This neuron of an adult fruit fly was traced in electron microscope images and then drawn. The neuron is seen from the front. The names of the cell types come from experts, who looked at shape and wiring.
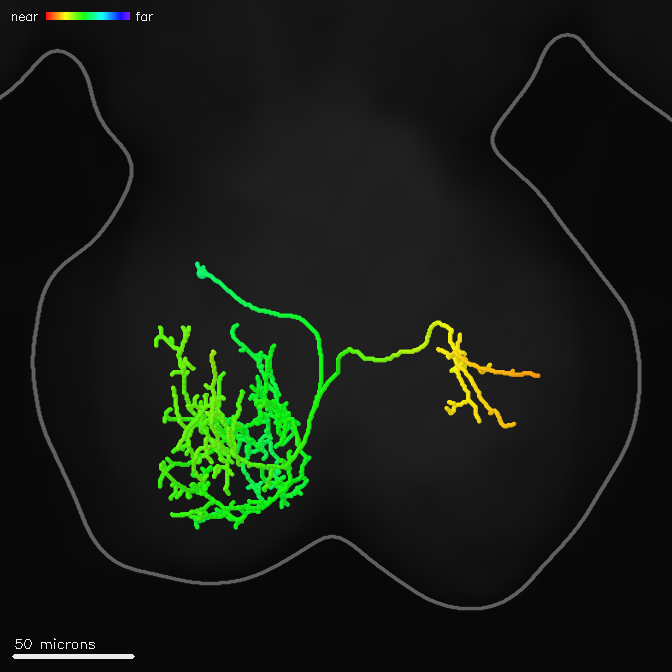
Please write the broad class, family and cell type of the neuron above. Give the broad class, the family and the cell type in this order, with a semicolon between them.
nerve-cord intrinsic neuron; hemilineage 23B; IN23B028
